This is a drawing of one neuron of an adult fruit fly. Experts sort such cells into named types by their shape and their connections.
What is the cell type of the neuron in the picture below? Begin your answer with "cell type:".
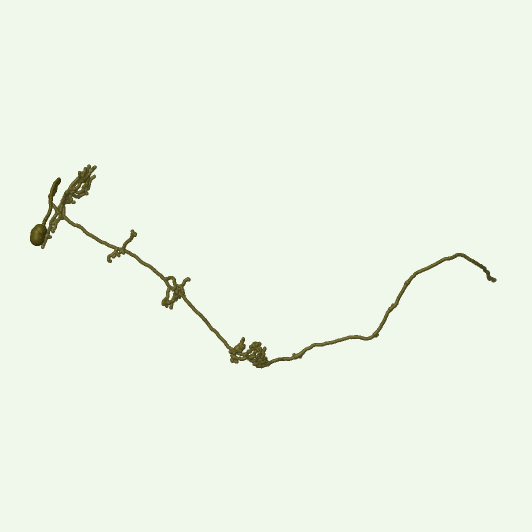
cell type: C2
